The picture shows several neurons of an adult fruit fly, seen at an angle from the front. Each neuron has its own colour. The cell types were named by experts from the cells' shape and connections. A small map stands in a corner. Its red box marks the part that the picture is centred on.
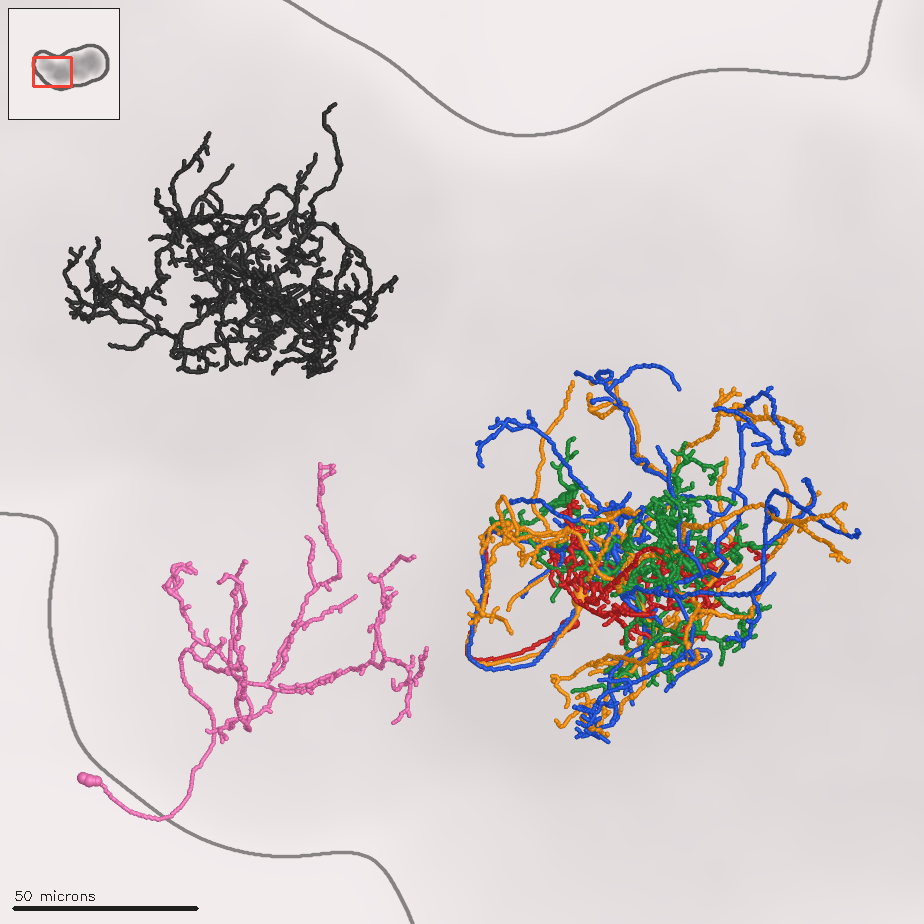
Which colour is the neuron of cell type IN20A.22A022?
blue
